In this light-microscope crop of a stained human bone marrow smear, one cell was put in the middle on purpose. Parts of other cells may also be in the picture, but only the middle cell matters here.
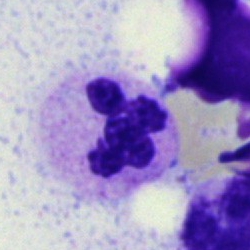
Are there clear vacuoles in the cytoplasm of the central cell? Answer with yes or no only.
No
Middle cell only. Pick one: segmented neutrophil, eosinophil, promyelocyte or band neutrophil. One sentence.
For this crop, the central cell is a segmented neutrophil.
